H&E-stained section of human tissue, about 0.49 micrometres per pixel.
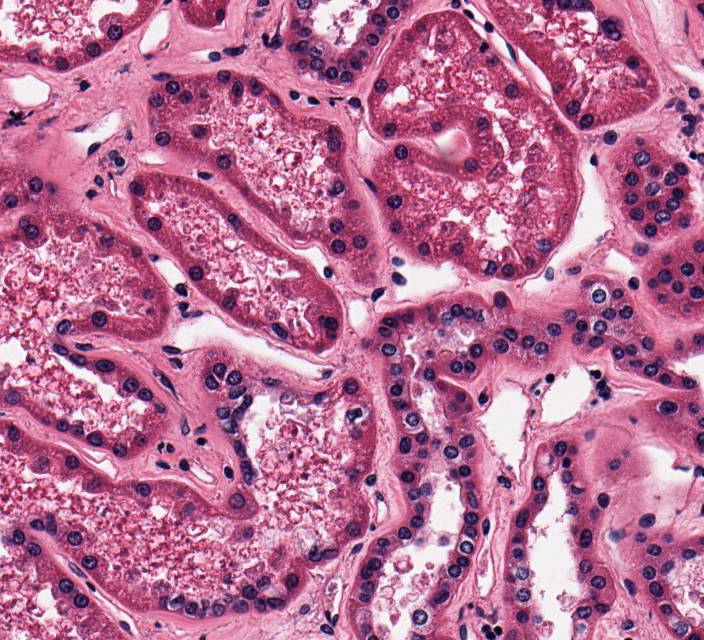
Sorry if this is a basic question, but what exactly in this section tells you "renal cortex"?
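Consistent with renal cortex: closely packed tubules cut in various planes, separated by thin strips of stroma.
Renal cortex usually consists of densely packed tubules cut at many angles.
Left and upper field: large tubules lined by cells with abundant granular eosinophilic cytoplasm; round dark nuclei in a single row near the base of the lining cells. Lower right: smaller tubules, cuboidal lining cells with less cytoplasm, more open clear lumens.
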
